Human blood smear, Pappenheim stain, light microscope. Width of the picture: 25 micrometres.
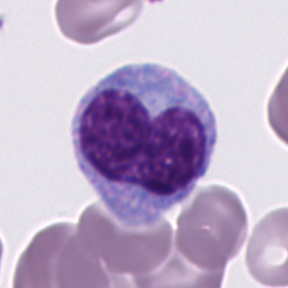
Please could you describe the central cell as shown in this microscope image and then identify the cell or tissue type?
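Its nucleus has a notch at the top edge, giving it a kidney- or heart-like shape, and it measures about 12 by 8 micrometres. A rim of pale greyish-blue cytoplasm runs all the way round it, holding fine, dust-like pinkish-purple granules. The whole cell is about 13 micrometres across, and the nucleus fills about 60% of its area. It's a monocyte.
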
